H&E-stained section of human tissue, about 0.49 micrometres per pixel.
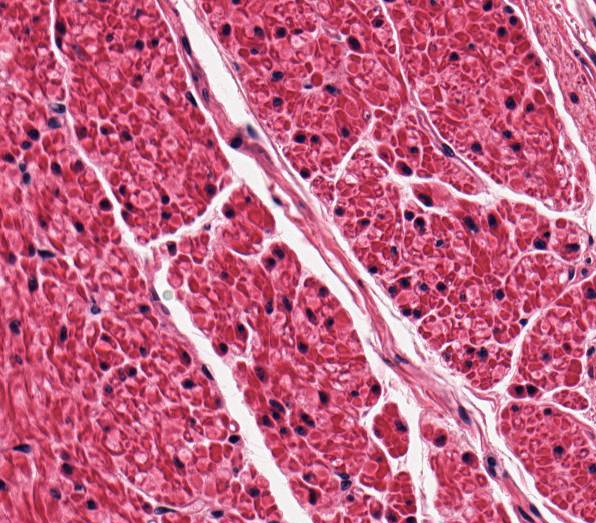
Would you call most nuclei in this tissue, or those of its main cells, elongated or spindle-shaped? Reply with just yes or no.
No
